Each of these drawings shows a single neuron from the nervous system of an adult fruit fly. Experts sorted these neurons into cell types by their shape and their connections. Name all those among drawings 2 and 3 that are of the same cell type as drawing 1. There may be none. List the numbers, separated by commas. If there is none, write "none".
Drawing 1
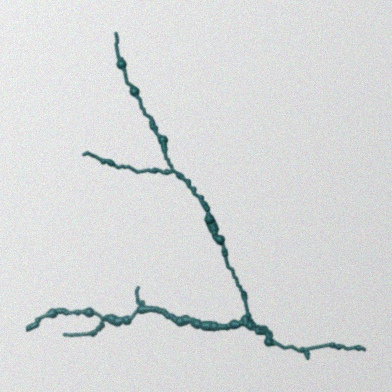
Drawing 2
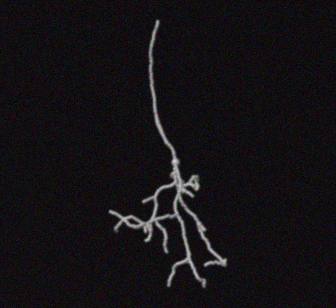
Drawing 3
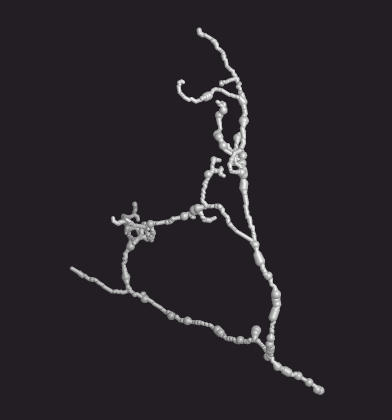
3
